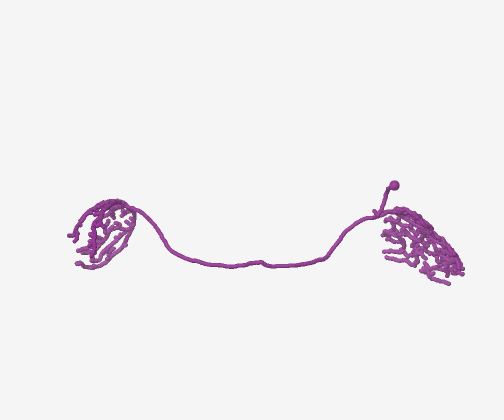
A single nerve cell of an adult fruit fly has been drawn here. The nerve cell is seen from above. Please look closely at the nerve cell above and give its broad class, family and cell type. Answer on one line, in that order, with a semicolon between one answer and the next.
optic-lobe intrinsic neuron; hemilineage VPNl&d1_lateral; MeVPMe7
